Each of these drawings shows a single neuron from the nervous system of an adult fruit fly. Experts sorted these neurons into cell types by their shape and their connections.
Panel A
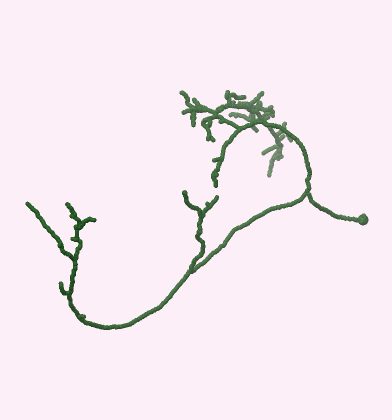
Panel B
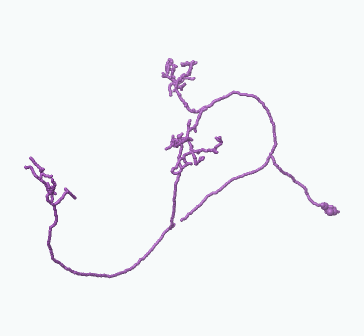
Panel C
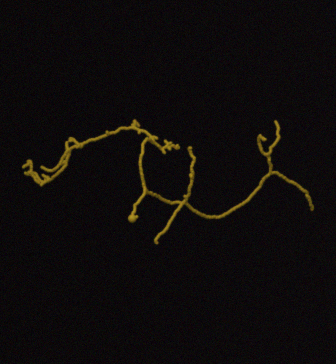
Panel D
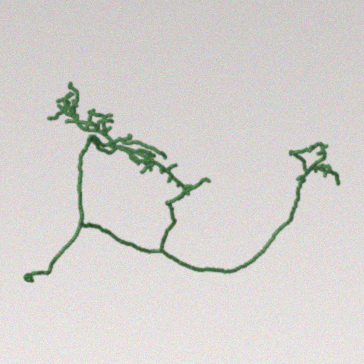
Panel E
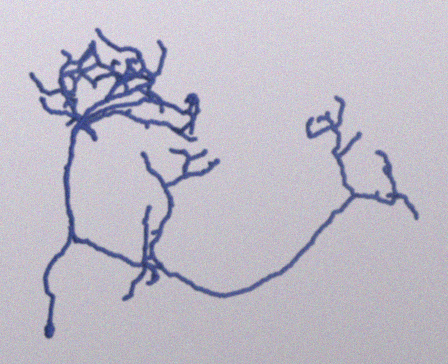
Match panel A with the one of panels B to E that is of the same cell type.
Panel C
